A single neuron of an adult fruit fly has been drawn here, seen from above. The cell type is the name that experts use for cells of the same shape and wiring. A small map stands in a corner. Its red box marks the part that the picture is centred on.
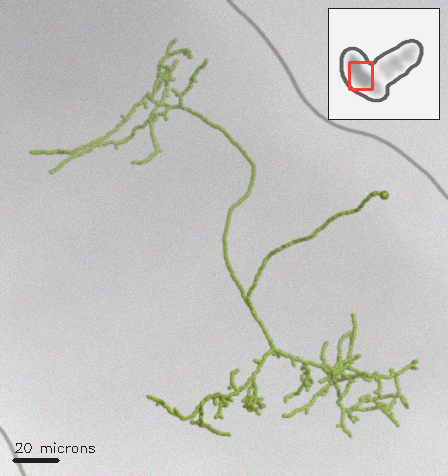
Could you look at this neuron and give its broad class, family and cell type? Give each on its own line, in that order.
central-brain intrinsic neuron
hemilineage DM6_central1
CB4106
